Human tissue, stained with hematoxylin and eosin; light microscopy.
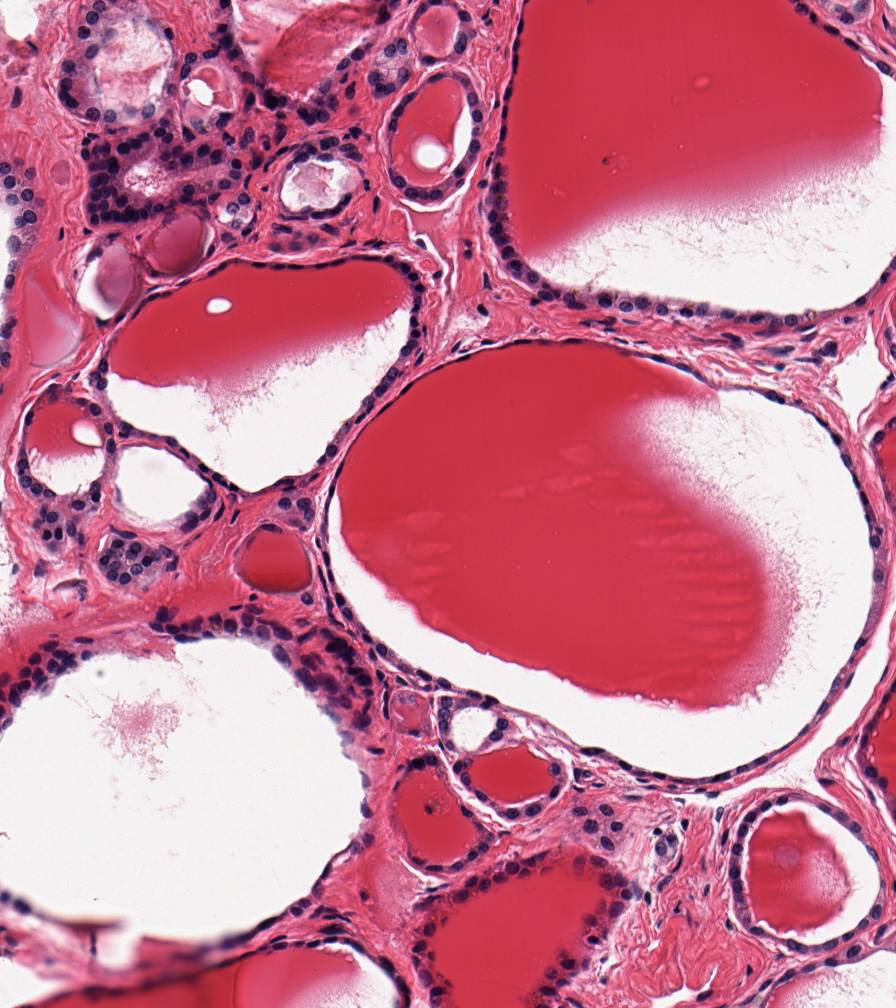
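Thyroid, haematoxylin and eosin. Rounded thyroid follicles of very unequal size make up the field, the largest centrally and at upper right, smaller ones clustered at upper left. Most contain homogeneous deep pink material. A single layer of flattened to low cuboidal cells, with small, dark, round nuclei, lines the follicles.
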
